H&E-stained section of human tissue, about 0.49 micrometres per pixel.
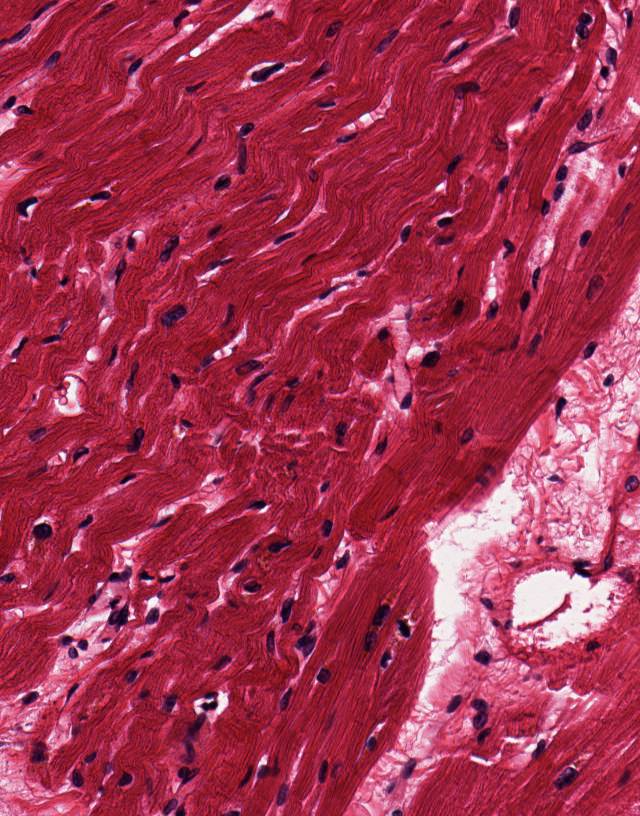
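Left ventricle of the heart, haematoxylin and eosin section. Points to note: muscle fibres fill most of the field, with a zone of loose pale connective tissue at the lower right. The fibres branch and join their neighbours, and their oval nuclei lie in the centre of each fibre. In the upper left, the fibres follow a wavy course.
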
